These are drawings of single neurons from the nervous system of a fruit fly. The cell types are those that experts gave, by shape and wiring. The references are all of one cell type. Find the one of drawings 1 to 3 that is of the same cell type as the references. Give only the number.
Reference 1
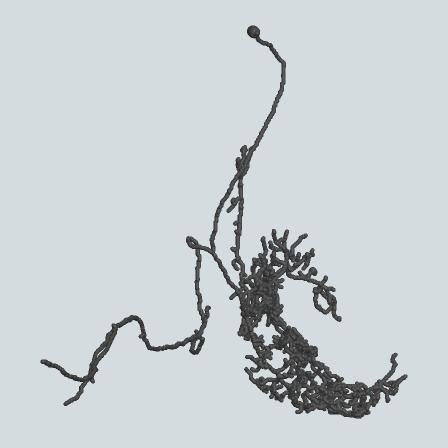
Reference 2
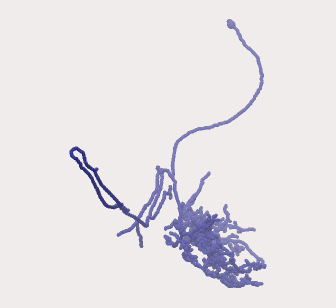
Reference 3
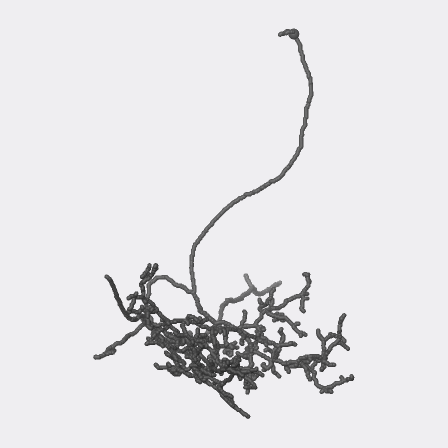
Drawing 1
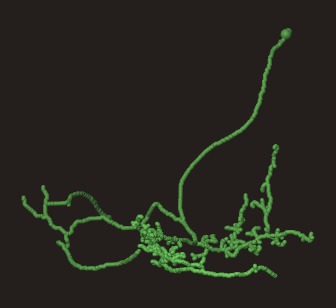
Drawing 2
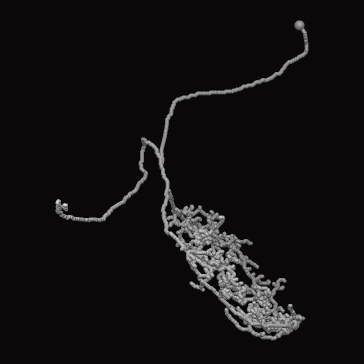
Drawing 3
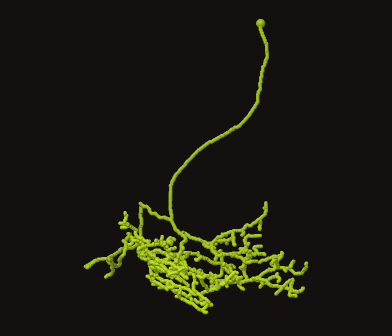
3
